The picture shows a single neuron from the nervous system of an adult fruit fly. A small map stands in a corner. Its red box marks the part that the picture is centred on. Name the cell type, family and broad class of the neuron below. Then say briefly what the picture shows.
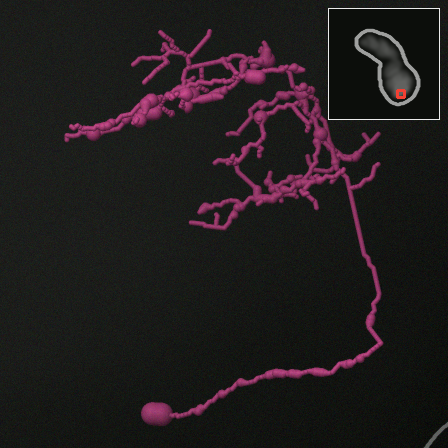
Its cell type is Mi17. The family is Mi. It is an optic-lobe intrinsic neuron. The picture shows dozens of branch ends. In this view it is about as wide as it is tall.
